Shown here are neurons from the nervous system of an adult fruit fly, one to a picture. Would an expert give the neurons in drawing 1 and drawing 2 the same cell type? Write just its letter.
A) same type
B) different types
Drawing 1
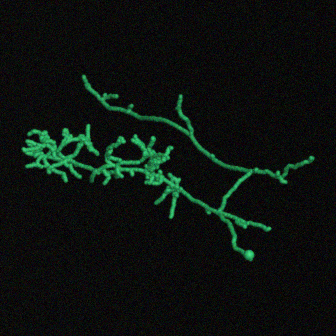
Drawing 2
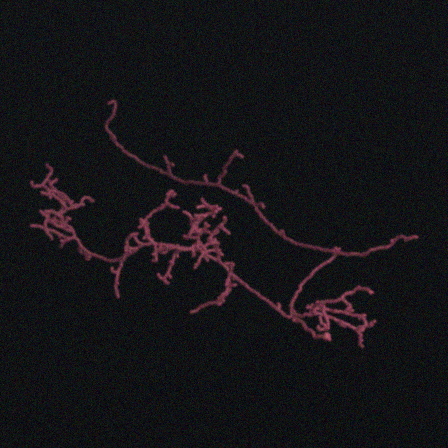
A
